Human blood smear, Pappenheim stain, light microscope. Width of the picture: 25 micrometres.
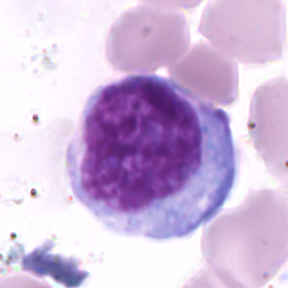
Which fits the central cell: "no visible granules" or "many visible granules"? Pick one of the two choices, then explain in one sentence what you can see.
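No visible granules. No distinct granules are visible in the cytoplasm.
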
